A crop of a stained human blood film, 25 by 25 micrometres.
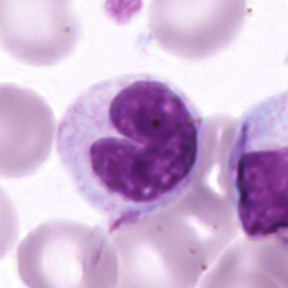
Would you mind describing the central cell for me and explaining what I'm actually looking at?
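Deeply folded into a curved, horseshoe-like shape, the nucleus has its notch opening toward the left side of the cell. Around it the cytoplasm is pale grey-blue, with fine pinkish-purple granules scattered through it, and the whole cell measures about 13 micrometres across. So this is a band neutrophil.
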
